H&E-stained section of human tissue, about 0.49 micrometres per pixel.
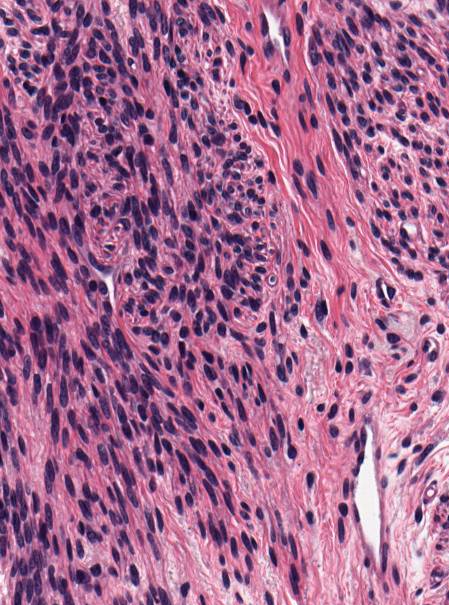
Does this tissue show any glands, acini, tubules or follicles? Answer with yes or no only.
No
